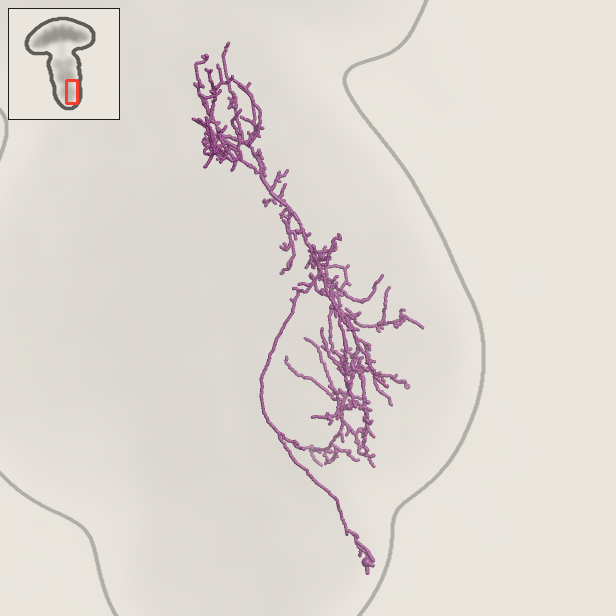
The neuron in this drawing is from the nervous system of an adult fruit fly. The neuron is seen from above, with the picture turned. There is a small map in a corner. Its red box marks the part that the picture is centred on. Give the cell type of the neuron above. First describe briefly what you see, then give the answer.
The cell body can be seen at the bottom of the picture. Dozens of branch ends can be seen. It is a nerve-cord intrinsic neuron. Its cell type is IN21A028.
